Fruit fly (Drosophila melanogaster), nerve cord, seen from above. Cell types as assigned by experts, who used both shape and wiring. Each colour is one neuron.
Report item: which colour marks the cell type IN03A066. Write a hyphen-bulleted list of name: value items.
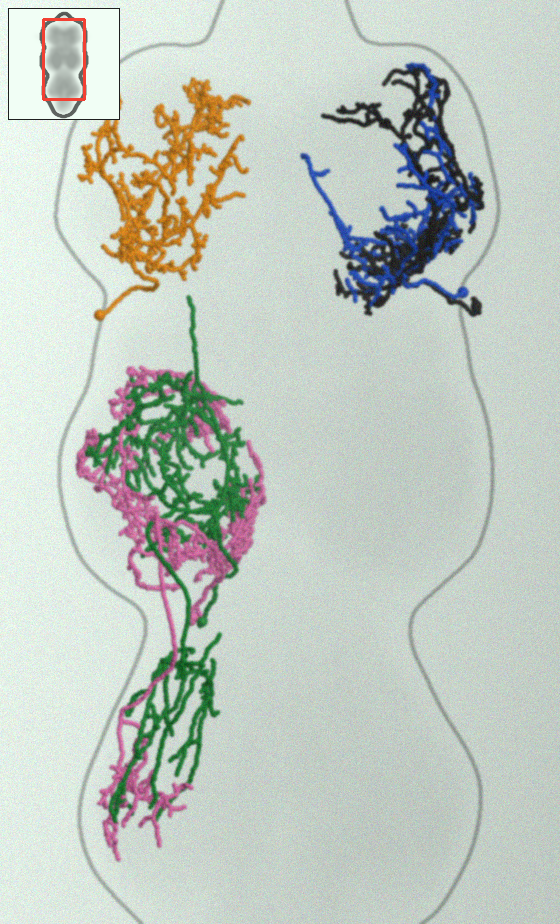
- colour: orange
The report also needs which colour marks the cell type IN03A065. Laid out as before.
- colour: black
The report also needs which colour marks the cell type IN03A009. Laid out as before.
- colour: pink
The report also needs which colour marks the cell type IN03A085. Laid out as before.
- colour: blue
